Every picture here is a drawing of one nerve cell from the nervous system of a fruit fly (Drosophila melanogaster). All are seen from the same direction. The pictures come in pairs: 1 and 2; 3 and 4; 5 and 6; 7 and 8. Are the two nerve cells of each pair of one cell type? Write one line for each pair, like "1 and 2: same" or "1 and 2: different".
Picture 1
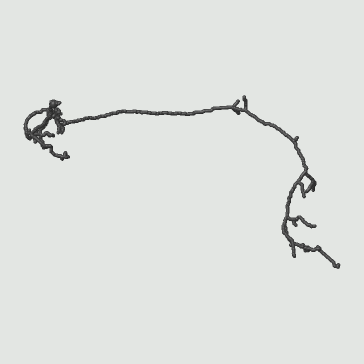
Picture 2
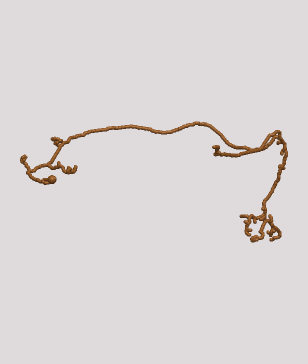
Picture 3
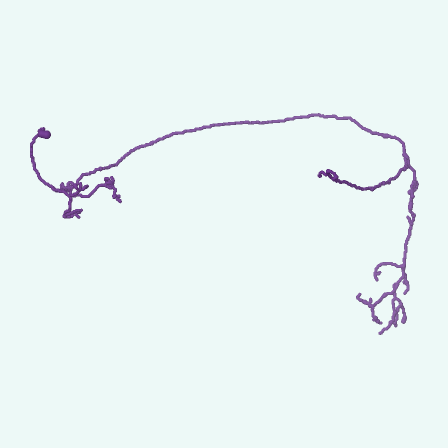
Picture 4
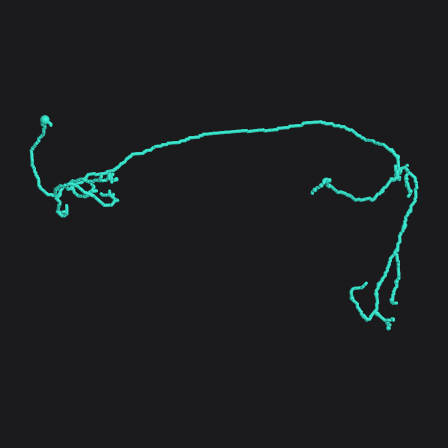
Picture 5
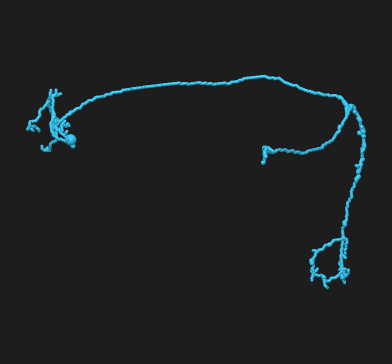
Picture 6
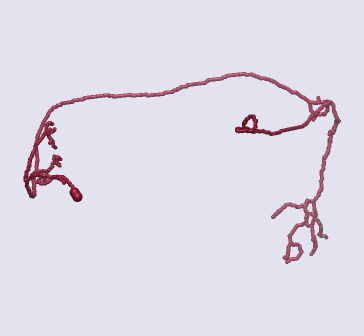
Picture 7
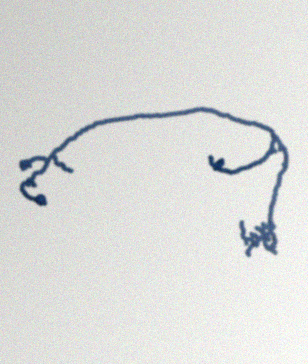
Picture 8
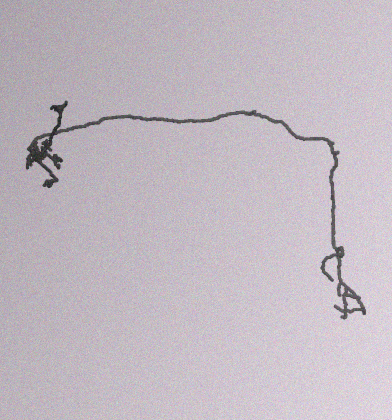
1 and 2: different
3 and 4: same
5 and 6: same
7 and 8: different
